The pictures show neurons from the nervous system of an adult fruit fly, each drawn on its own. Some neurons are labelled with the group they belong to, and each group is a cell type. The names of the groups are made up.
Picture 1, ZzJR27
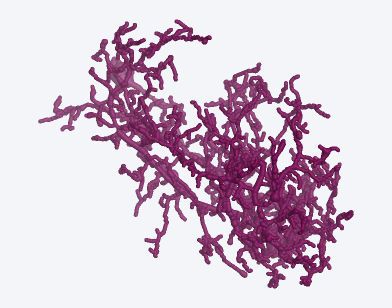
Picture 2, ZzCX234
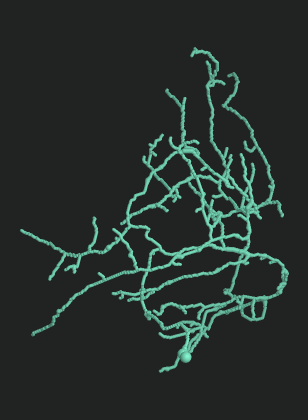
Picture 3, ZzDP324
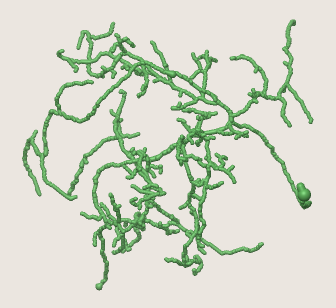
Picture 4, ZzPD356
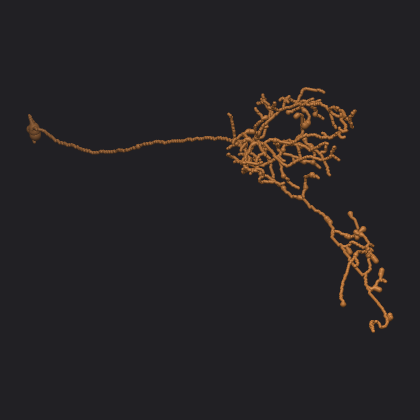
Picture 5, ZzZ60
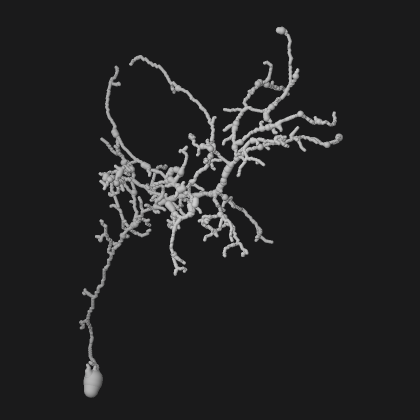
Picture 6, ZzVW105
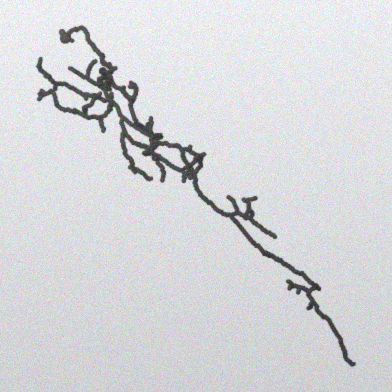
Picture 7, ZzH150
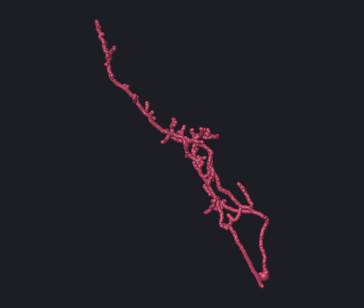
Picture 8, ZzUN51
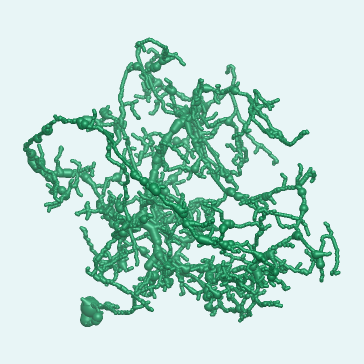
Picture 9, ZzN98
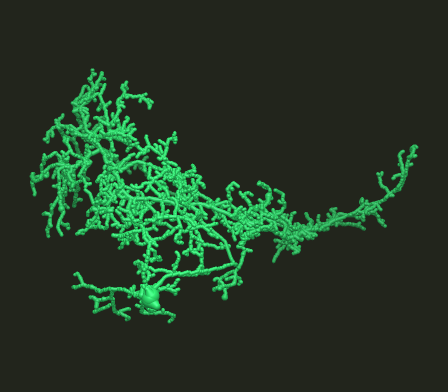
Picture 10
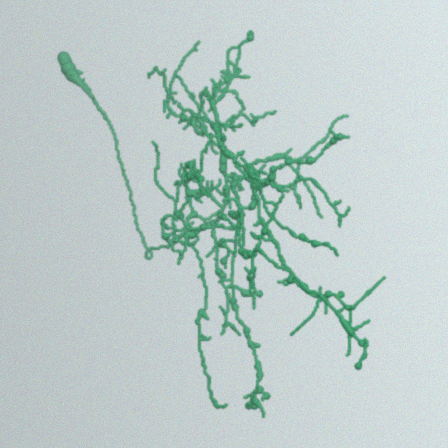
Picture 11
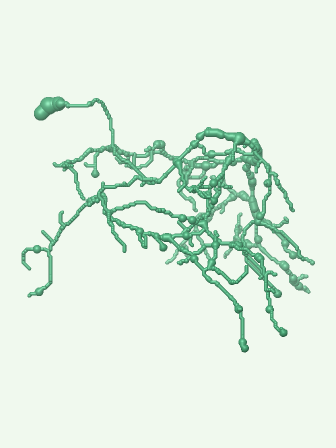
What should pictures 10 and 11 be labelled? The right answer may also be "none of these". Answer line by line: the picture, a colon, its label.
10: none of these
11: ZzCX234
